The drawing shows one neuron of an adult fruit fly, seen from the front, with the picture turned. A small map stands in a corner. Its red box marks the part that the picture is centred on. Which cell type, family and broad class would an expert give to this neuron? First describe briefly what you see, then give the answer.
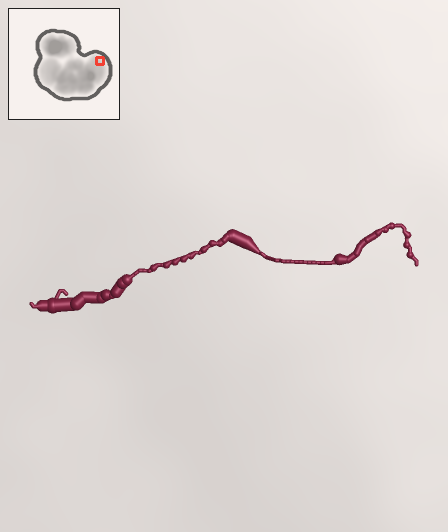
There are a dozen or fewer branch ends. As drawn here it is more than twice as wide as it is tall. The cell type is R7y. Its family is called class visual. Its broad class is photoreceptor or other optic-lobe sensory neuron.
